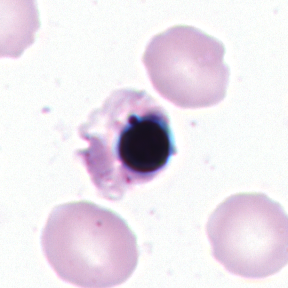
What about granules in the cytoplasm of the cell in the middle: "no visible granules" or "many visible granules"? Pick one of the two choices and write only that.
No visible granules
